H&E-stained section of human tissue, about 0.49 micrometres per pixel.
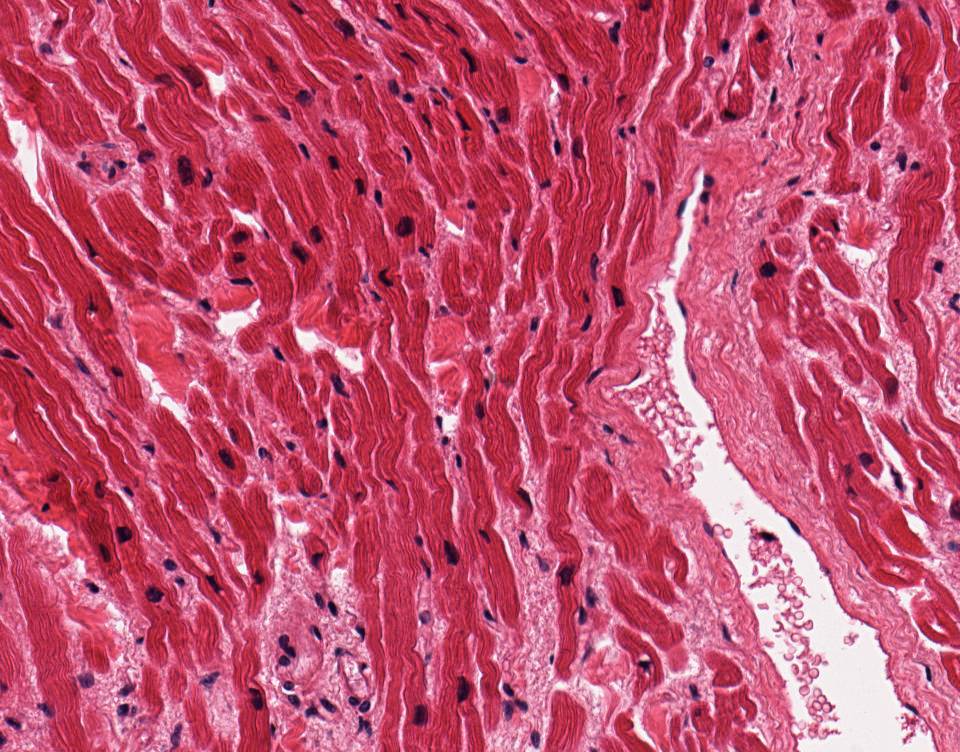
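Atrial appendage of the heart, H&E: you'll notice the muscle fibres follow a wavy course. A few of them branch and link up with the fibres next to them. Their cytoplasm takes a deep red stain. And there are no fat cells anywhere in this field.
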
